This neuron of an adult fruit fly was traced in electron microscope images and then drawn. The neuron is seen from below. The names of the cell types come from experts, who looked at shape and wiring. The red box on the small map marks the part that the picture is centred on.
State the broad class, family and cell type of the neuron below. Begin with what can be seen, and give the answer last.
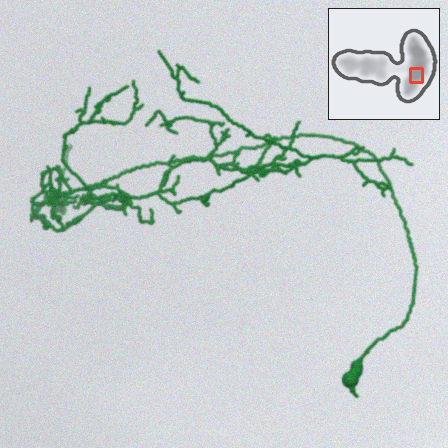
It is in the brain and does not reach the nerve cord. The cell body is at the lower right of the picture. Dozens of branch ends can be seen. This is a central-brain intrinsic neuron. Its family is hemilineage WEDa2. It is of cell type WED025.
